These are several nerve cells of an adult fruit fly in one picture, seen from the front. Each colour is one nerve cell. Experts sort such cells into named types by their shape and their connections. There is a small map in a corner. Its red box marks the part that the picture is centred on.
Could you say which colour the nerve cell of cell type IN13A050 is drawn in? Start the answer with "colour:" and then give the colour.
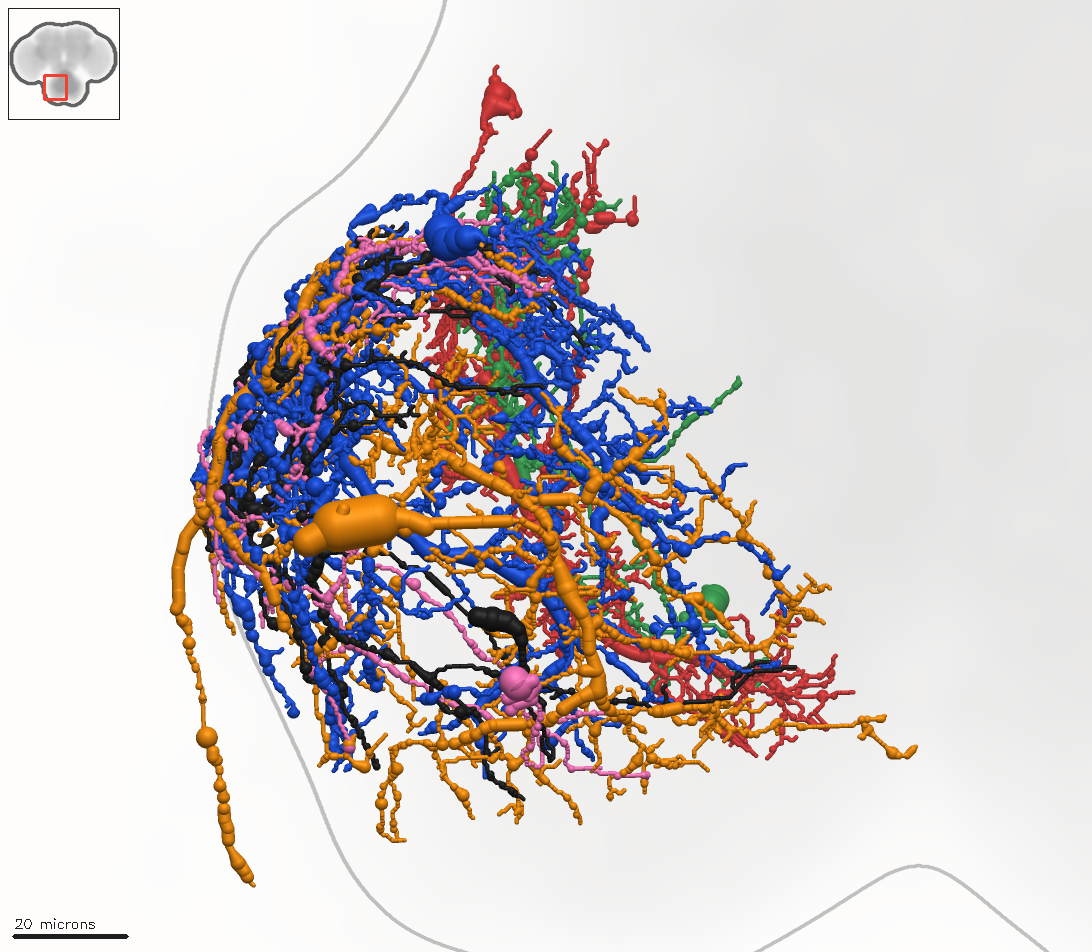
colour: green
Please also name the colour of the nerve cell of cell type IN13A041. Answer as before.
colour: black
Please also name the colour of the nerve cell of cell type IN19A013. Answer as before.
colour: blue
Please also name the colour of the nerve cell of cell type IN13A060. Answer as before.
colour: pink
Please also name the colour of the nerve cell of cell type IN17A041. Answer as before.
colour: red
